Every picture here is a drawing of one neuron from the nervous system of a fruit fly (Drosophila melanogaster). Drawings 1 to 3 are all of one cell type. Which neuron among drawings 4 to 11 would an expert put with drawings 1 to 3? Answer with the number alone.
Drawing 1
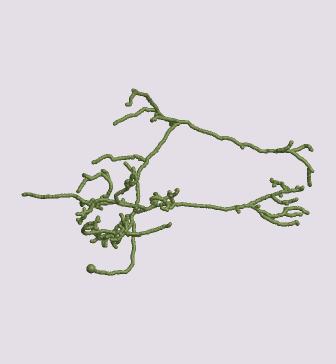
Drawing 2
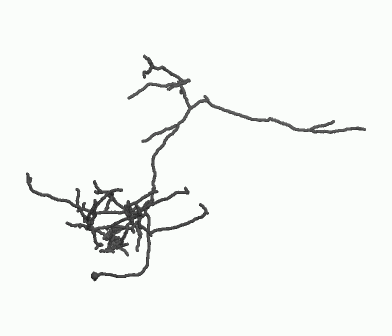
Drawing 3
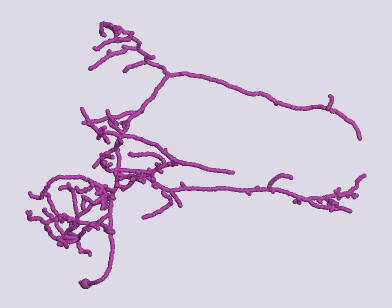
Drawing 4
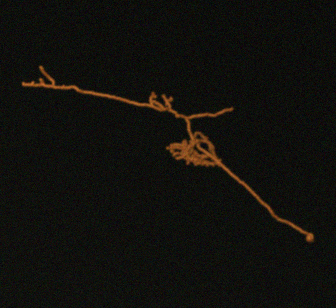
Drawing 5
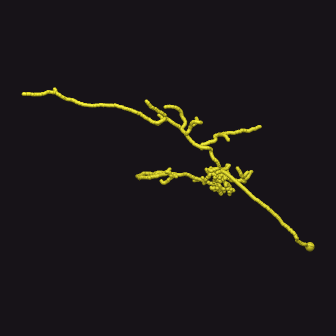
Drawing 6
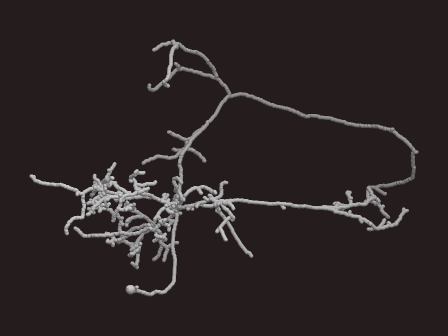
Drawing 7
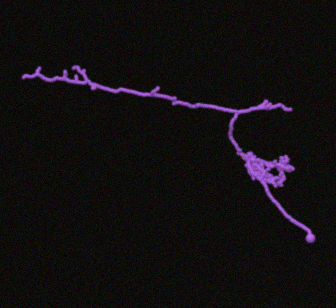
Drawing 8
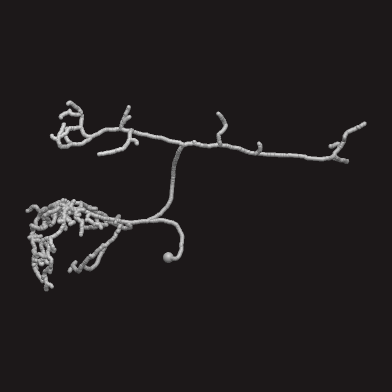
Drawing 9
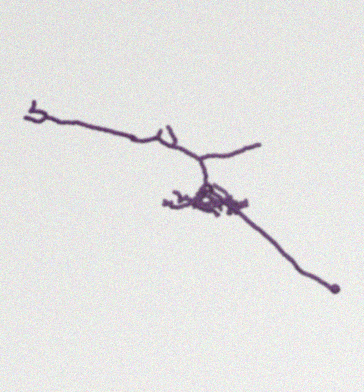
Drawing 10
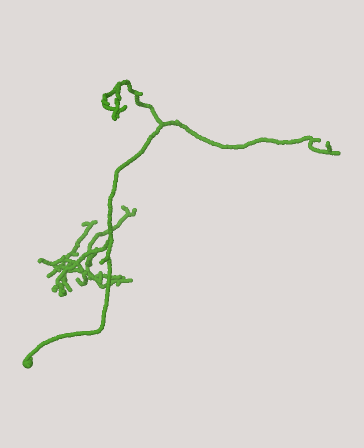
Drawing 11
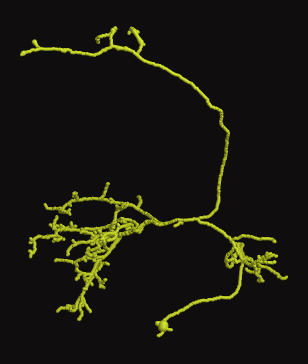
6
